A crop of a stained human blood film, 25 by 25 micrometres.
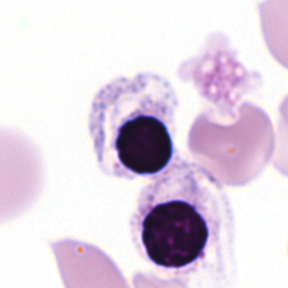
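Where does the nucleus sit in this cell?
Off-centre, toward the lower right.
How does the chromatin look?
Very dark and dense, with almost no inner structure.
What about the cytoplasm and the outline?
The cytoplasm is pale greyish-lilac, and the outline is irregular and uneven.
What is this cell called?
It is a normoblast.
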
